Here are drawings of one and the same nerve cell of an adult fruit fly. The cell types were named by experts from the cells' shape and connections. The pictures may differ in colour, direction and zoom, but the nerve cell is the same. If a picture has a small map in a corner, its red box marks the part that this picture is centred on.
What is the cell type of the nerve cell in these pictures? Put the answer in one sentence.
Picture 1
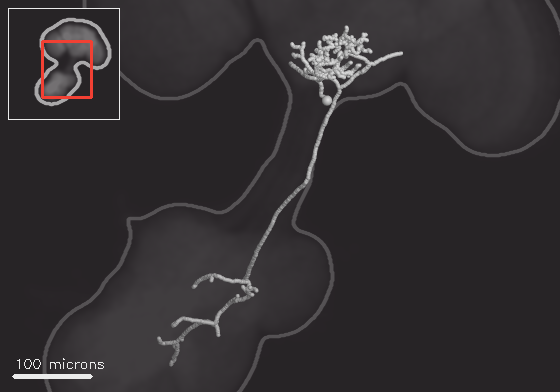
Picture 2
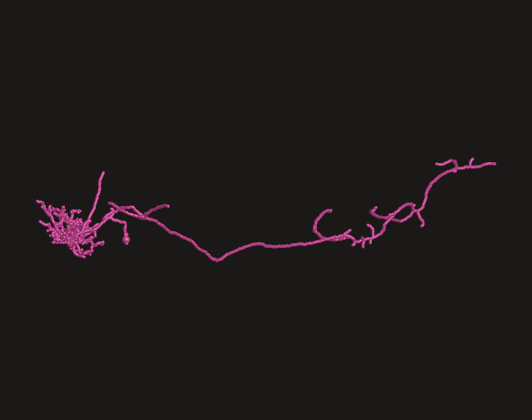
The cell type is DNg23.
